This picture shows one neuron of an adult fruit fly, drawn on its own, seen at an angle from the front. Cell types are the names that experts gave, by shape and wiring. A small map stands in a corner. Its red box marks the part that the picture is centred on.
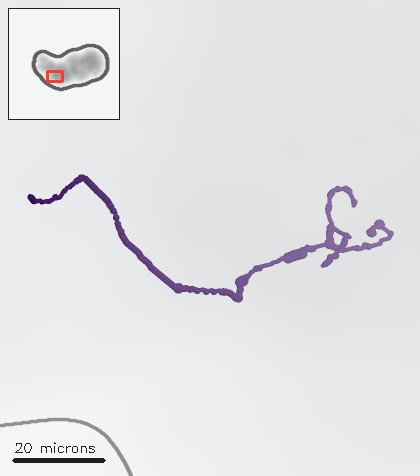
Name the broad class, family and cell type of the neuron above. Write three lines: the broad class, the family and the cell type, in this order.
sensory neuron entering the nerve cord
class gustatory
WG1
